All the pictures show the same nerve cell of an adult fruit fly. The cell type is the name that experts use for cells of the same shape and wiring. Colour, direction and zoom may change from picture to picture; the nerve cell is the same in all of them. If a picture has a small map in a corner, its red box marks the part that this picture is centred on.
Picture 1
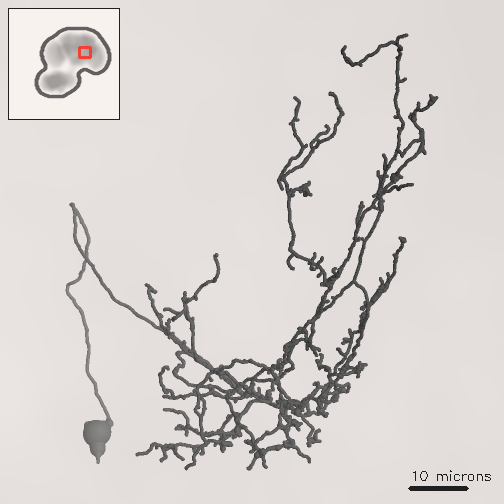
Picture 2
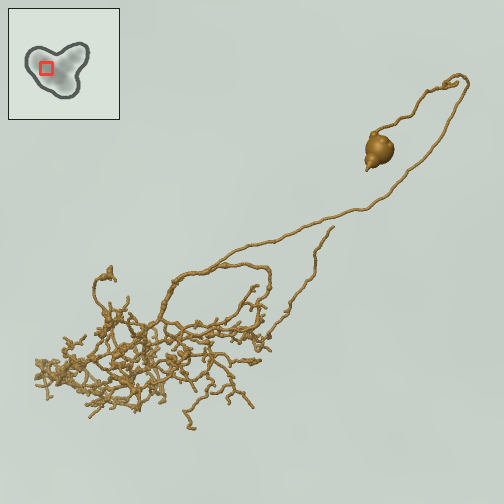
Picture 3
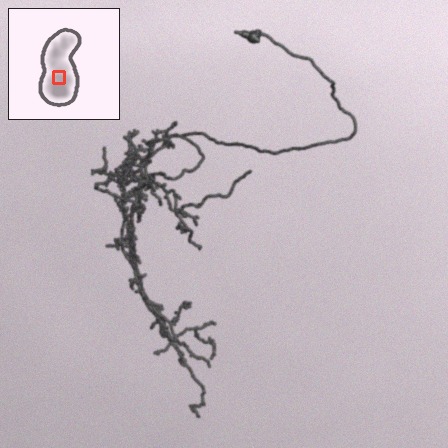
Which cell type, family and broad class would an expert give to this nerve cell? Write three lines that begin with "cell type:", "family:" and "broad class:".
cell type: CB1339
family: hemilineage DM5_ventral
broad class: central-brain intrinsic neuron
